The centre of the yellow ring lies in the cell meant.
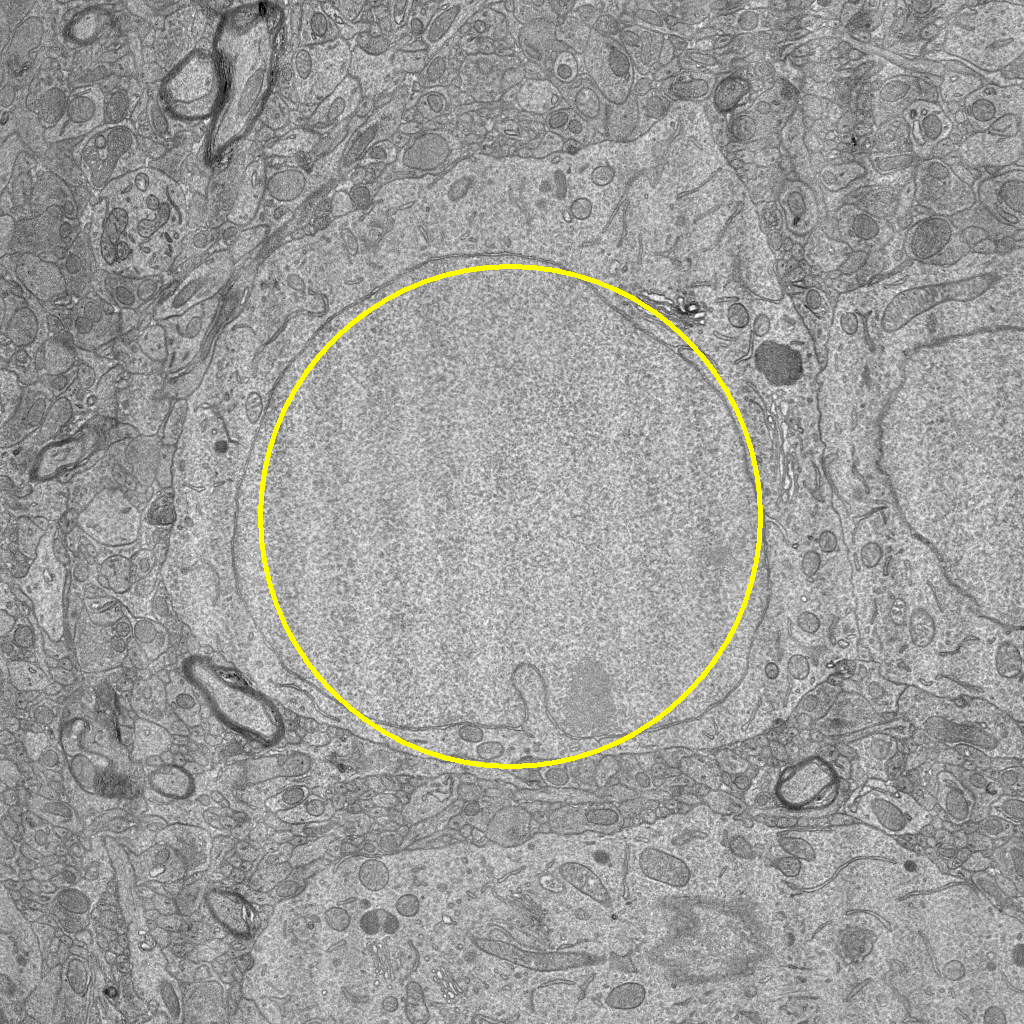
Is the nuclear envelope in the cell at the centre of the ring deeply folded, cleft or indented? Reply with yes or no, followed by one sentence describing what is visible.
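Yes. A single narrow finger-like fold of the envelope dips into the nucleus from its lower edge.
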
